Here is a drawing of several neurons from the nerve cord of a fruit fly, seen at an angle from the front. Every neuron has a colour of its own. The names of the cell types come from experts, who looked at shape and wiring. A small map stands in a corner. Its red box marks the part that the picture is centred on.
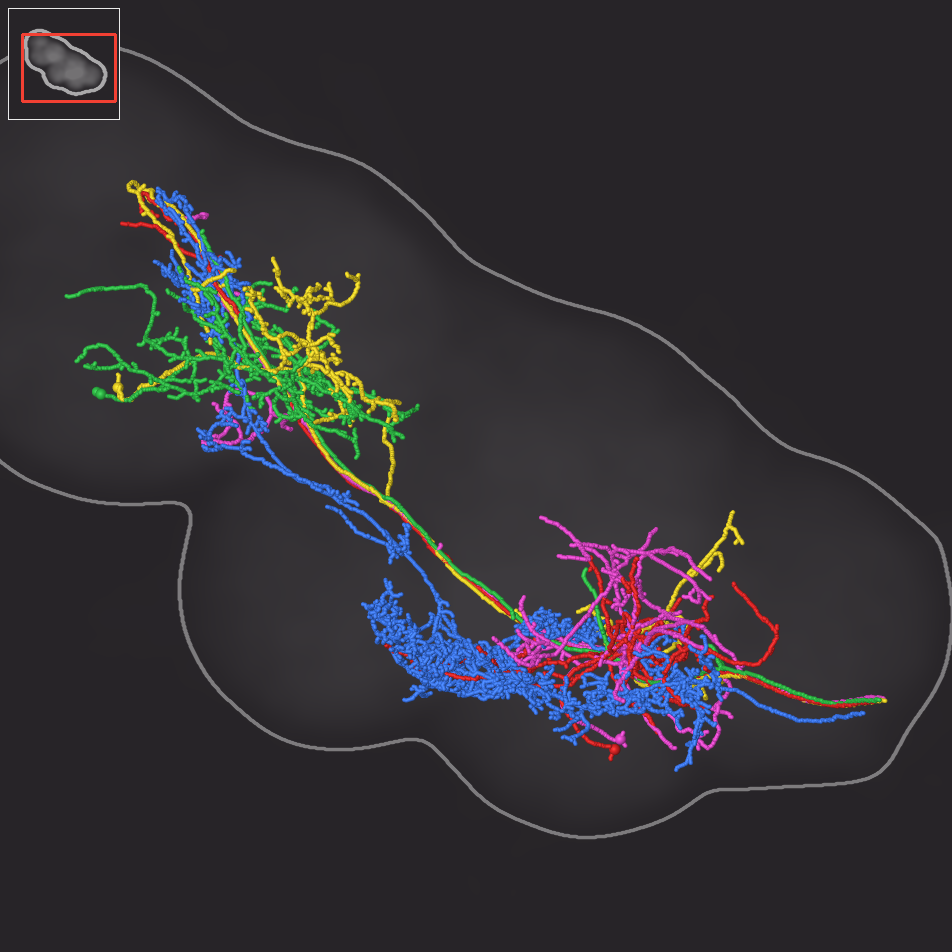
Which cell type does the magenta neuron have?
AN05B071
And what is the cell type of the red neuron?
AN05B069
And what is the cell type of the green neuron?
AN05B062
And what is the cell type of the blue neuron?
DNge122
